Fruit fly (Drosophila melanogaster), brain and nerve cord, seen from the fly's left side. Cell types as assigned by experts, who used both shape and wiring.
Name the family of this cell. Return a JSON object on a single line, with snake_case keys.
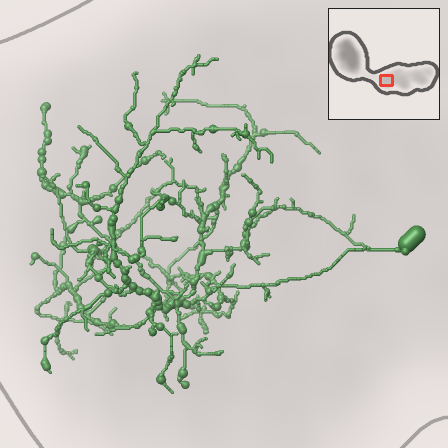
{"family": "hemilineage 20A.22A"}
